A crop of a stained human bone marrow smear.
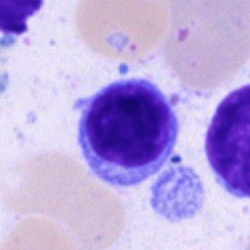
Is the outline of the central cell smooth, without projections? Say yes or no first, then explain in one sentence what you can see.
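Yes. The cell outline is roughly round and smooth.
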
